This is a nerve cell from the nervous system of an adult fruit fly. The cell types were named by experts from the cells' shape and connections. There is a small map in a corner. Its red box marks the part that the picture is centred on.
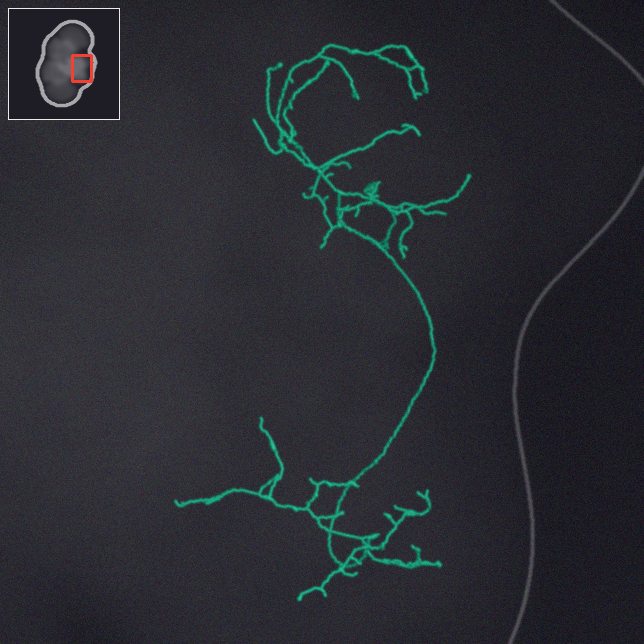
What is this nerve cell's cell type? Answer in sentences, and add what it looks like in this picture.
The cell type is IN01A072. It is a nerve-cord intrinsic neuron. The picture shows dozens of branch ends. In this view it is taller than it is wide.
